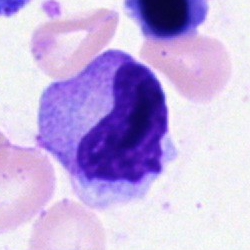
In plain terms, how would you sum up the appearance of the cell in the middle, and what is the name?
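An irregular, somewhat angular outline takes the place of a round one. The nucleus is curved and kidney-like and lies along the right side of the cell. Abundant cytoplasm takes up about the left half and is filled with fine, dust-like purple granules. It is a band neutrophil.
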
